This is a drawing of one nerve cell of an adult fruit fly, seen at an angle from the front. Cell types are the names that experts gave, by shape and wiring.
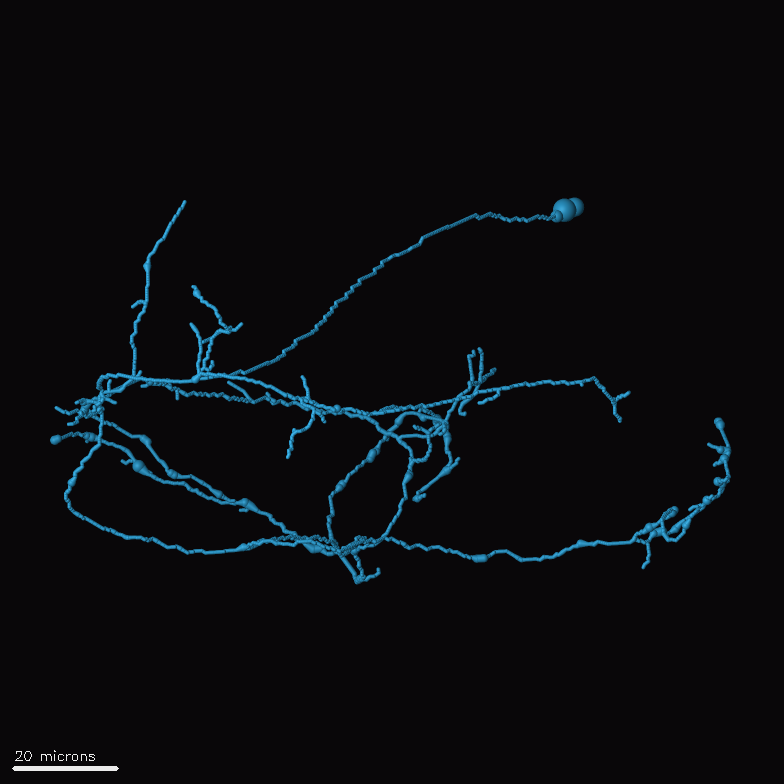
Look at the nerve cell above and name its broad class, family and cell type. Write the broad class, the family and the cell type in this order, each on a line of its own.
nerve-cord intrinsic neuron
hemilineage 12B
IN12B038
